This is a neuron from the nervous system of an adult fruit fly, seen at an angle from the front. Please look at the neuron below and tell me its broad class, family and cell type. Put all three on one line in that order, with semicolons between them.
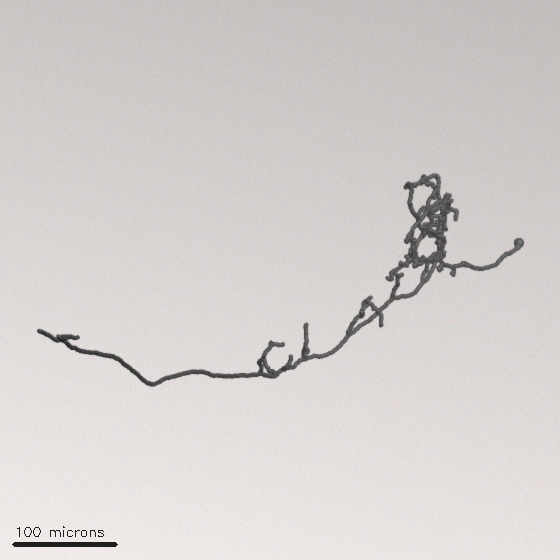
nerve-cord intrinsic neuron; hemilineage 05B; IN05B070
